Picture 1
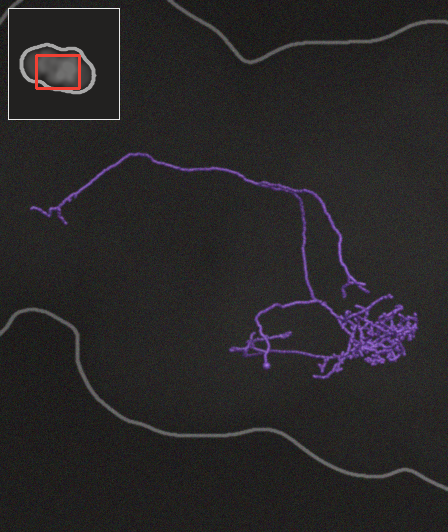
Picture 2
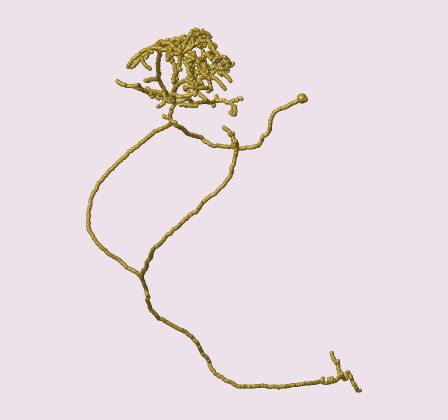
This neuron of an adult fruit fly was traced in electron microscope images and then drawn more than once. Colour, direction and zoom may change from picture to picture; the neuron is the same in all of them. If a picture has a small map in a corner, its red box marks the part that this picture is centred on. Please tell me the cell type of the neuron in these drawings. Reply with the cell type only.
CB2207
